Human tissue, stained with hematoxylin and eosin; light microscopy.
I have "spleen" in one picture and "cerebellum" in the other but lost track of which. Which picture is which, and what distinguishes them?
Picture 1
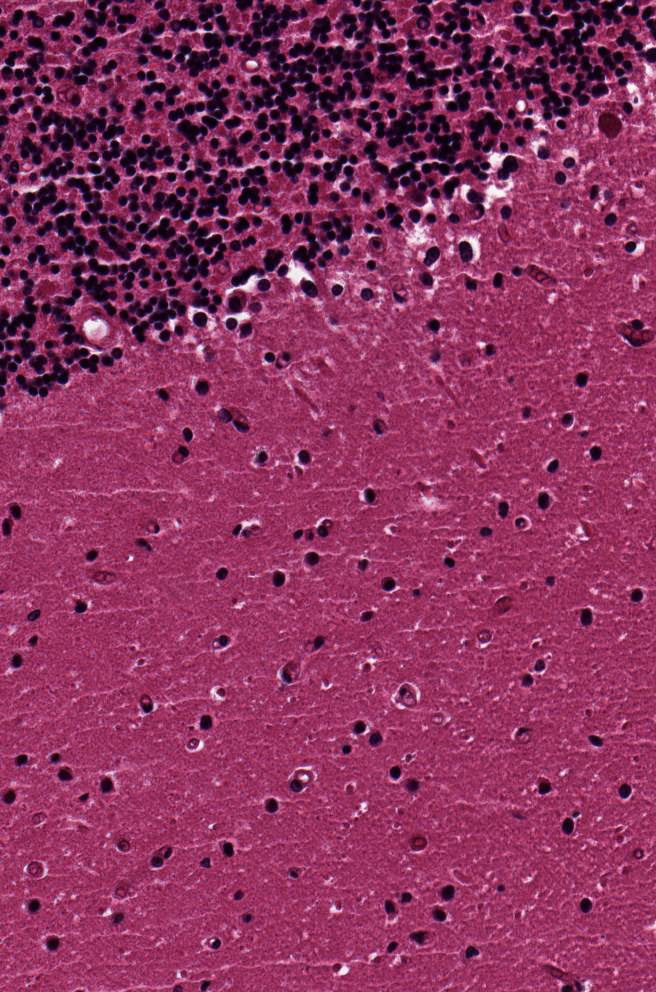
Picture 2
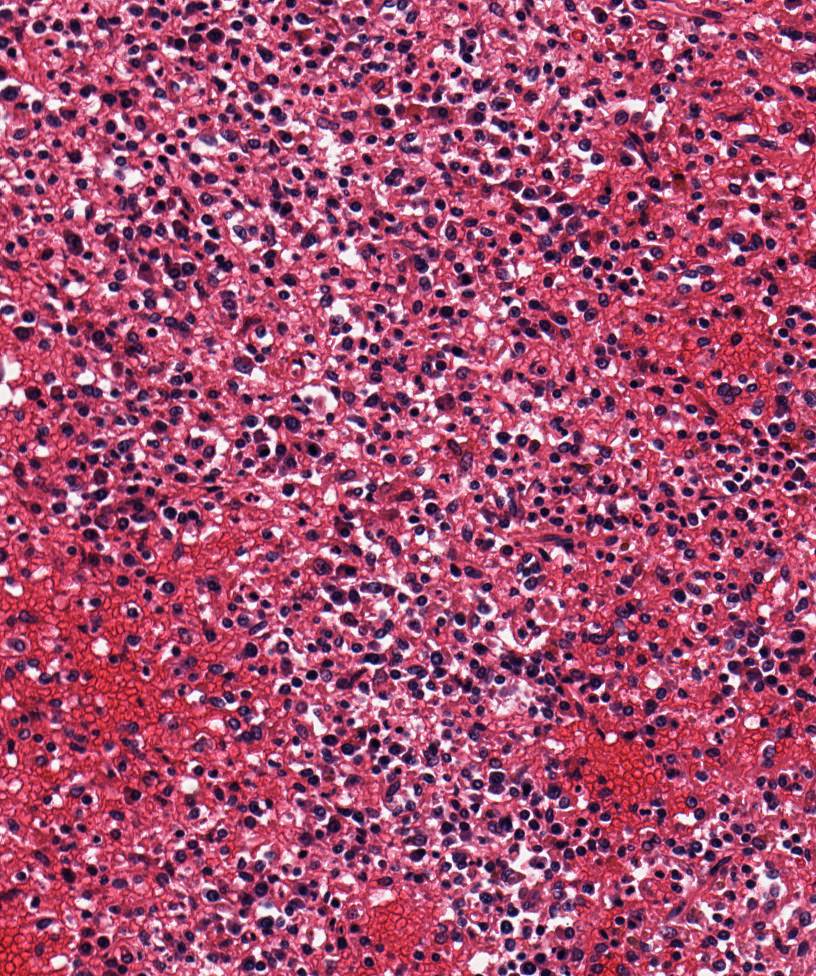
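The cerebellum is picture 1; the spleen, picture 2. In picture 1, an oblique boundary parts a crowded upper-left zone of small dark nuclei from a sparse pink lower-right zone. The few nuclei there are small and dark, evenly spread, under faint pale lines running roughly horizontally. Picture 2 is a diffuse sheet of cells, mostly small with round dark nuclei, and no epithelium. Confluent pools of red blood cells are most prominent at lower left and lower right.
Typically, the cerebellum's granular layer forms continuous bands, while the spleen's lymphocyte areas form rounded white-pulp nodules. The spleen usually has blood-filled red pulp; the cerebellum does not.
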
